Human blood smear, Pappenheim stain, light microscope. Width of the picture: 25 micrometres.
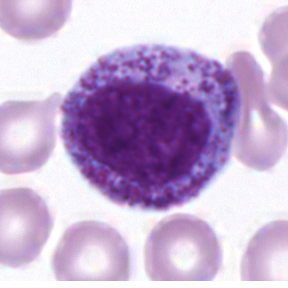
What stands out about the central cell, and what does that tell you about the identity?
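The nucleus lies off-centre, toward the lower left of a cell about 15 micrometres across. Its chromatin is dark purple, with a mottled, somewhat clumped texture. Pale lilac cytoplasm forms its widest band above and to the right of the nucleus, and just above the nucleus lies a paler area with fewer granules. The cell shown is a promyelocyte.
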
